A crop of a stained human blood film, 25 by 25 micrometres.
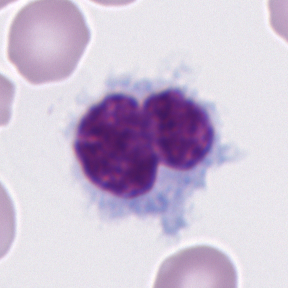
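Hairy cell, with a ragged outline carrying fine hair-like projections. Its nucleus, about 12 by 9 micrometres, has a left lobe slightly larger than the right one. The cytoplasm is scanty and pale blue, widest just below the nucleus.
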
